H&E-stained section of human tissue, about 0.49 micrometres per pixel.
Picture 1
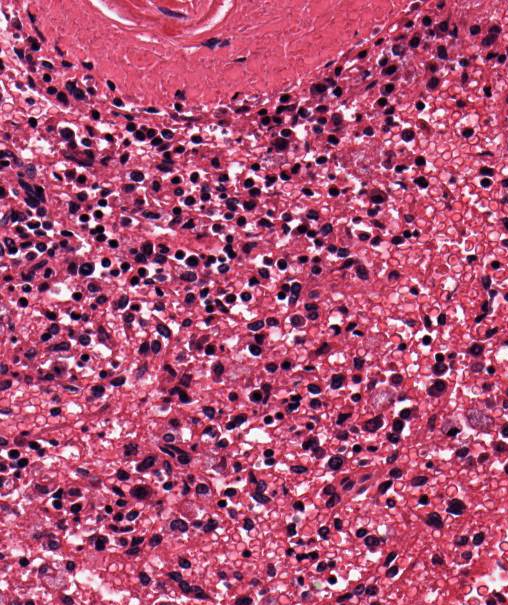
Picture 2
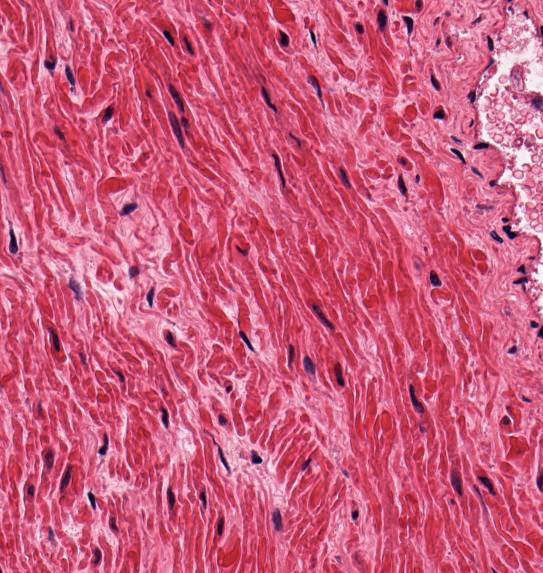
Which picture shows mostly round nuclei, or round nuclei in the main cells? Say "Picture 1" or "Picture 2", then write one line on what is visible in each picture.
Picture 1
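What picture 1 shows: The scattered nucleated cells mostly have small, round, dark-staining nuclei with scant cytoplasm.
What picture 2 shows: The scattered nuclei are elongated, dark purple, and lie along the same direction as the fibres.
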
